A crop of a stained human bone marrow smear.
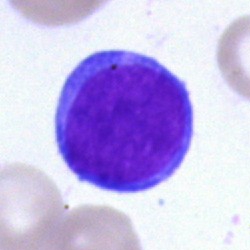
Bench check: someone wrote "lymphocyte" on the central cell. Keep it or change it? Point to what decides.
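Outline: round and smooth. Chromatin: fine and fairly evenly spread, with no coarse dark clumps. Cytoplasm: only a thin rim, deep blue, with no granules and no vacuoles. Surroundings: red cells lie nearby, but none touches the cell. The thin rim of cytoplasm does not separate the two names.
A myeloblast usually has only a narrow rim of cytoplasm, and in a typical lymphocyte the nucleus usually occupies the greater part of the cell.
The lack of granules also agrees with a lymphocyte.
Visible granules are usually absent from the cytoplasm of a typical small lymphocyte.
The fine, evenly spread chromatin is what tells against a lymphocyte.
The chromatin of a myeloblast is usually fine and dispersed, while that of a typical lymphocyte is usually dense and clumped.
The name lymphocyte therefore does not fit; this cell is a blast.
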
